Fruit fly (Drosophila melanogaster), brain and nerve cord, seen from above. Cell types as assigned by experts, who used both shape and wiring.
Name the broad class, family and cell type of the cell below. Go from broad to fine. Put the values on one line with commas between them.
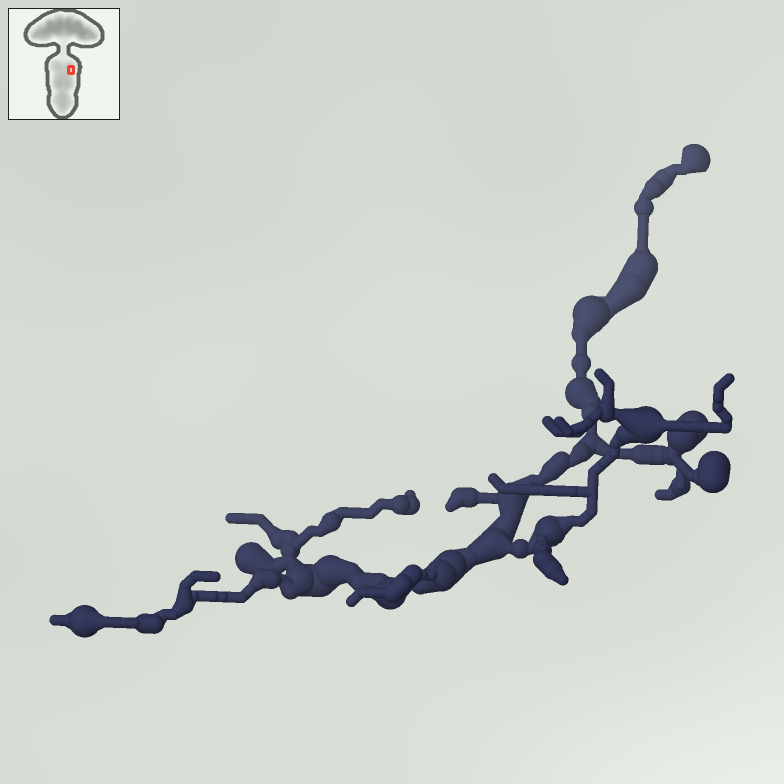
sensory neuron entering the nerve cord, class mechanosensory tactile, SNta30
